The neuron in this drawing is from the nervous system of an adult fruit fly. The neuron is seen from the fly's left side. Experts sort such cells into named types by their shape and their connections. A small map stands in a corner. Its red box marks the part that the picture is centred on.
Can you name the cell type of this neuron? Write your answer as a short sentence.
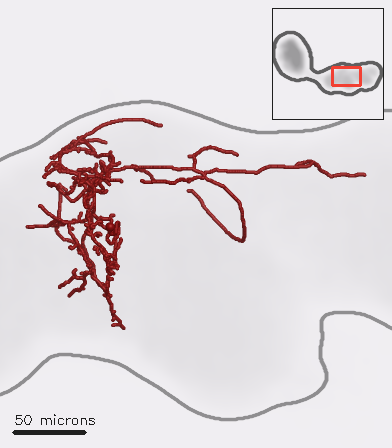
The cell type is IN17A075.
